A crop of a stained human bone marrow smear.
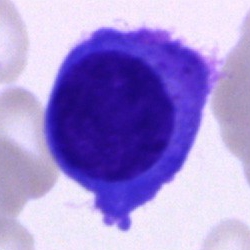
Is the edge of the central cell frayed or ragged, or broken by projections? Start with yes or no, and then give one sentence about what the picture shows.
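Yes. Small rounded blebs protrude from the lower edge of the cell.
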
